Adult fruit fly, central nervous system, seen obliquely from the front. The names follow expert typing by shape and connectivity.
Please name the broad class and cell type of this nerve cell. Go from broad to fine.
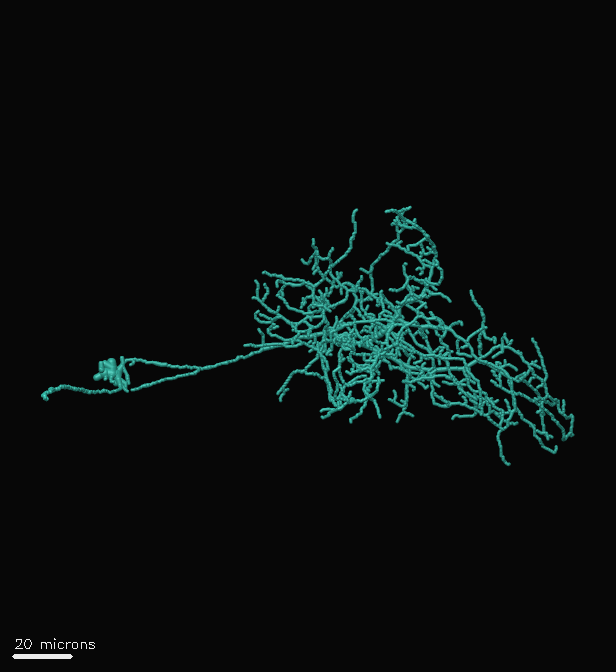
motor neuron of the brain; GNG652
